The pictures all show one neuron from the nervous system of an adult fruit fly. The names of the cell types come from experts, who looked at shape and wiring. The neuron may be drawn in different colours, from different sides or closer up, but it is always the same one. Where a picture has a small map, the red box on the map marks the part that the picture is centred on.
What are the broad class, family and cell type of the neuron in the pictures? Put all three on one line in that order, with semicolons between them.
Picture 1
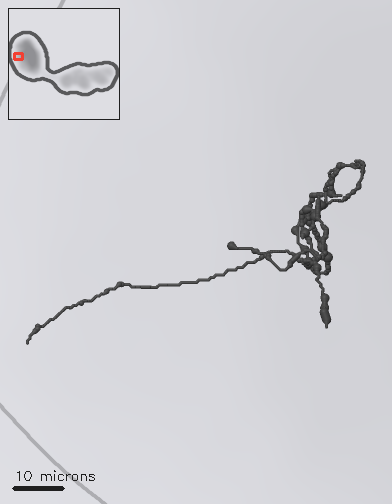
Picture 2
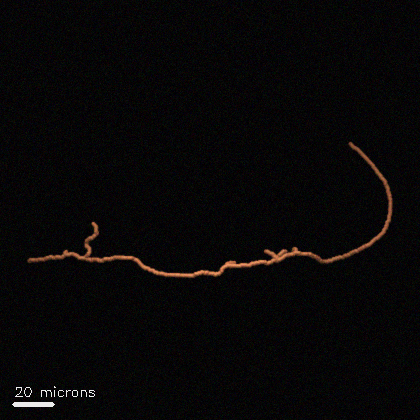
sensory neuron entering the brain; class hygrosensory; HRN_VP4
